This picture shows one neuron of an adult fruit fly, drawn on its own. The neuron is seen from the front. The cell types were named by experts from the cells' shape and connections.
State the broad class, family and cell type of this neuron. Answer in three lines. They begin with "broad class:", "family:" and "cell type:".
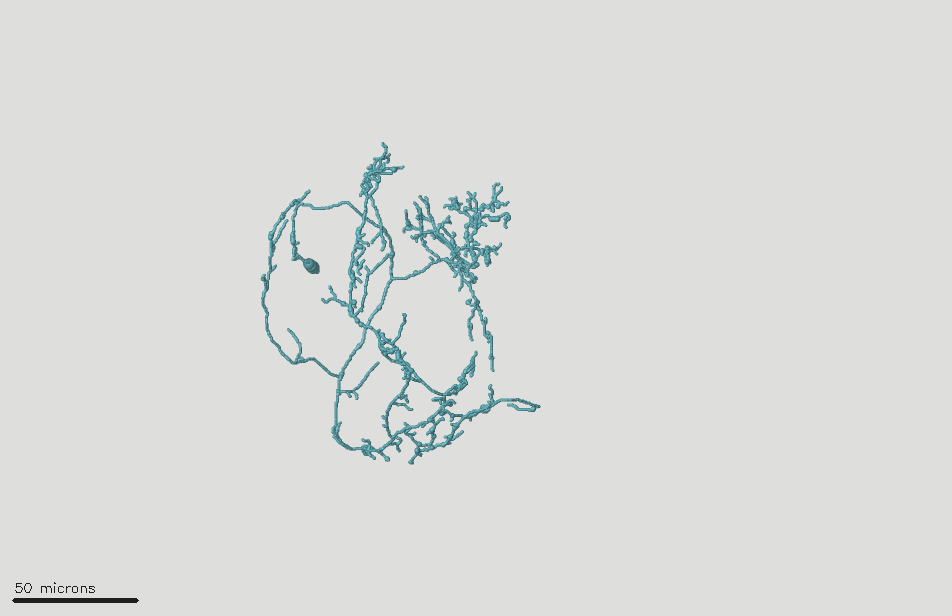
broad class: nerve-cord intrinsic neuron
family: hemilineage 19A
cell type: IN19A057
